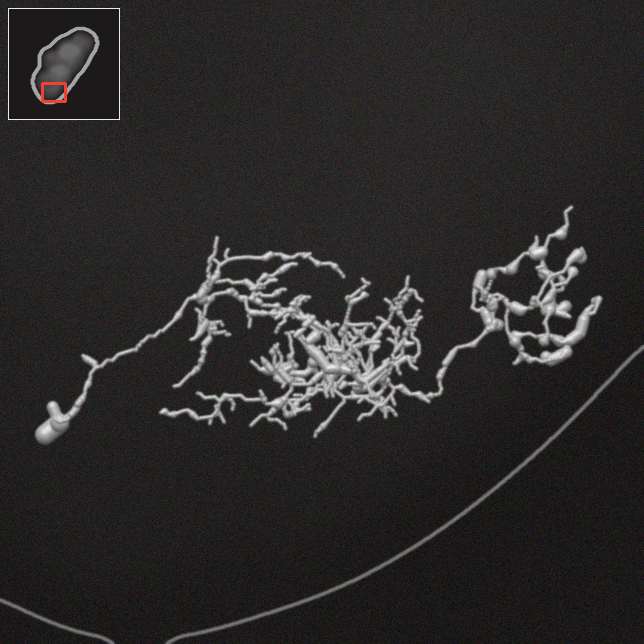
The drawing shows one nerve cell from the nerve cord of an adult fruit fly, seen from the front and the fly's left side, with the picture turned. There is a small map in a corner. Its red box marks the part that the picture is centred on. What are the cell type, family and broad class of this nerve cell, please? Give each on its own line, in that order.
IN06A109
hemilineage 06A
nerve-cord intrinsic neuron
